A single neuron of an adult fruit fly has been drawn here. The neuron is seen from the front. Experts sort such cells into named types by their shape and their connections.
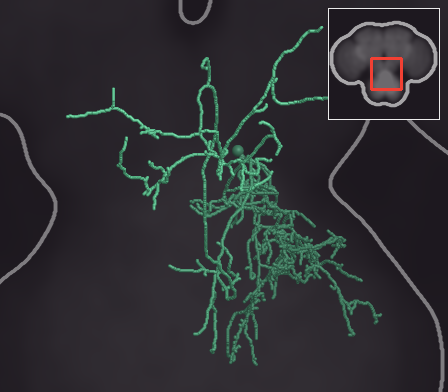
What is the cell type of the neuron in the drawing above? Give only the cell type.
AN19A018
